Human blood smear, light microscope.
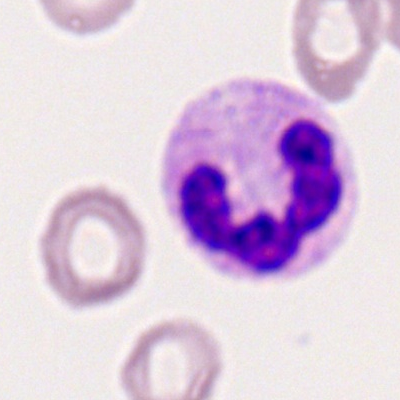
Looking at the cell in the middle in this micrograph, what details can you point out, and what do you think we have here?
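Notice the round, smooth outline of this cell. Its chromatin is dark purple and densely clumped, and you can see no nucleoli in the nucleus. Fine, faint lilac granules sit in the cytoplasm. The cell is a segmented neutrophil.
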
